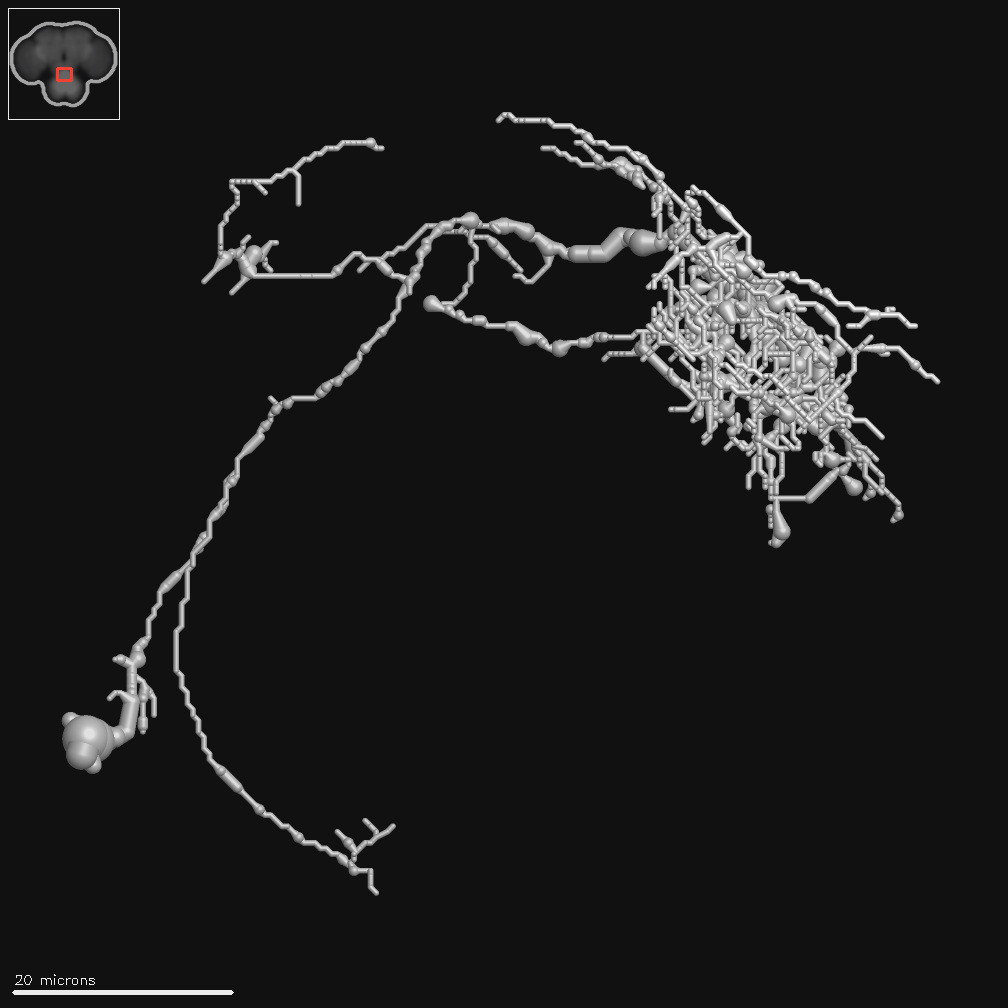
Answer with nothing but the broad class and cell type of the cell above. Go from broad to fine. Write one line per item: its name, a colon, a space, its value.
broad class: nerve-cord intrinsic neuron
cell type: INXXX351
